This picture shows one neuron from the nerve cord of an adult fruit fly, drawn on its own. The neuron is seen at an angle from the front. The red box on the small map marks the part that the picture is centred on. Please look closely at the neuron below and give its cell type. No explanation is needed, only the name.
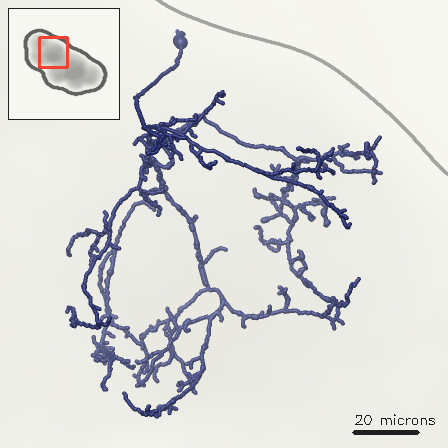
IN03A070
